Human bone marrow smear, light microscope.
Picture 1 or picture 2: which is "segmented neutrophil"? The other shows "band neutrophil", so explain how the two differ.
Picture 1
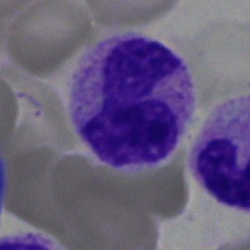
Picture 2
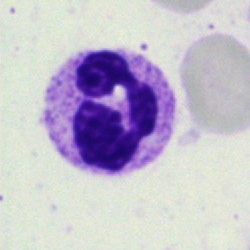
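The band neutrophil is in picture 1 and the segmented neutrophil in picture 2. Start with the nucleus in picture 1, which is deeply indented and folded into a curved shape.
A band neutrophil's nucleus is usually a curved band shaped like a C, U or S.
Beyond that, the two look much alike: both outlines are round and smooth, the chromatin is dark purple and clumped in each, coarsely in picture 1 and densely in picture 2, and neither nucleus shows a nucleolus.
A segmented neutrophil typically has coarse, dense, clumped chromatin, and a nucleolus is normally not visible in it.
The cytoplasm in picture 1 is pale lilac and holds no vacuoles. In picture 2, a red cell lies to the upper right without touching the cell, and the image is slightly soft in focus.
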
